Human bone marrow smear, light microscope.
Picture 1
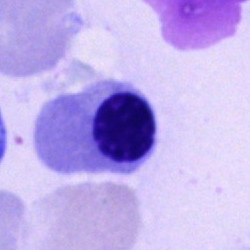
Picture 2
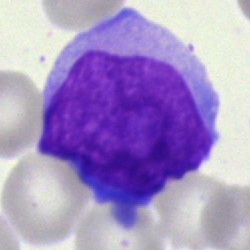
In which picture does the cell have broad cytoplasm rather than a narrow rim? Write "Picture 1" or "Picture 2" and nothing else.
Picture 1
